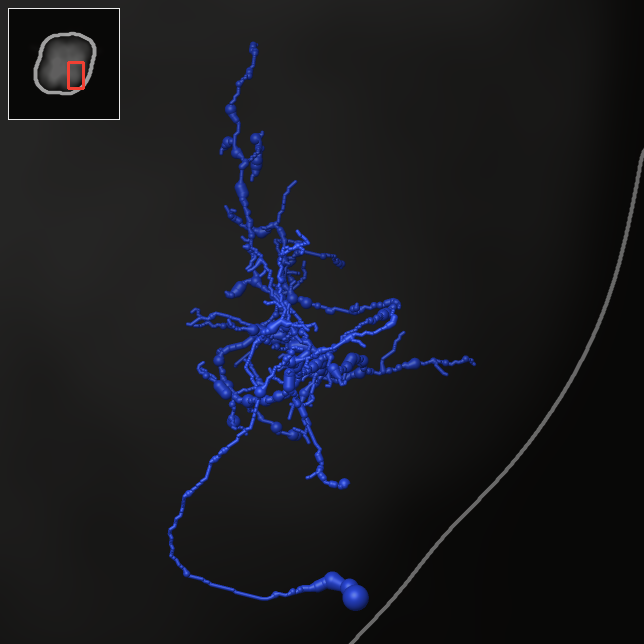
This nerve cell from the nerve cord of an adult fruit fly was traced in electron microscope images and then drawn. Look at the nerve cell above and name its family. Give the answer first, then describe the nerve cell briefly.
Its family is hemilineage 20A.22A. This is a nerve-cord intrinsic neuron. Dozens of branch ends can be seen. In this view it is taller than it is wide.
